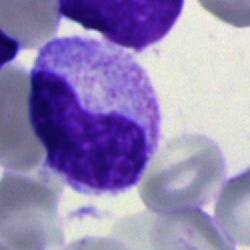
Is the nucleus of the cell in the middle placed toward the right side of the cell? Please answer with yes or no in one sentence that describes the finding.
No, the cell holds its nucleus toward the left.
